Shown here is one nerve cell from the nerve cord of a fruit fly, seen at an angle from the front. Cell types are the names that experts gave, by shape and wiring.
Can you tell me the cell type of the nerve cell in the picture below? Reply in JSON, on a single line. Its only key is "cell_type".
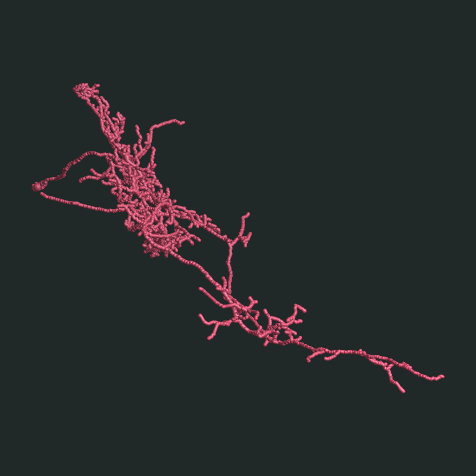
{"cell_type": "IN06B027"}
